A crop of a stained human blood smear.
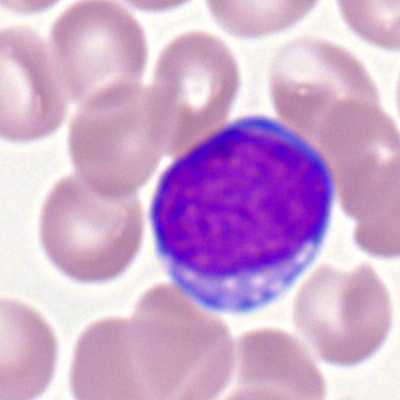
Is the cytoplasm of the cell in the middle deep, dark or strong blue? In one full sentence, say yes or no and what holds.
Yes, a strongly blue cytoplasm belongs to this cell.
